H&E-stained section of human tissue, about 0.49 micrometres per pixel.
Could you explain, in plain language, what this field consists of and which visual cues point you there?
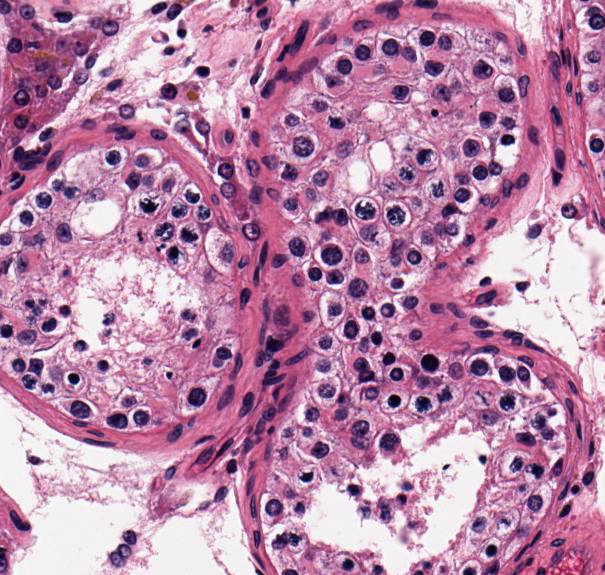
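This is the seminiferous tubule, three rounded cross-sections packed close with little tissue between. Look inside each: several layers of rounded cells, many with large round nuclei and coarse, dark, clumped chromatin.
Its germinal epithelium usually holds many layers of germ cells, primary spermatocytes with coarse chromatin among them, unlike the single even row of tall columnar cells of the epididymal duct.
Around each runs a thick, pink, layered wall with flattened spindle nuclei parallel to its circumference.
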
